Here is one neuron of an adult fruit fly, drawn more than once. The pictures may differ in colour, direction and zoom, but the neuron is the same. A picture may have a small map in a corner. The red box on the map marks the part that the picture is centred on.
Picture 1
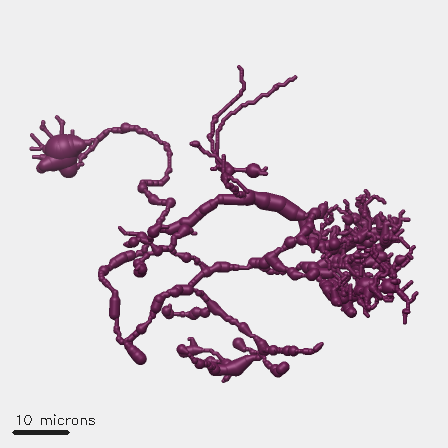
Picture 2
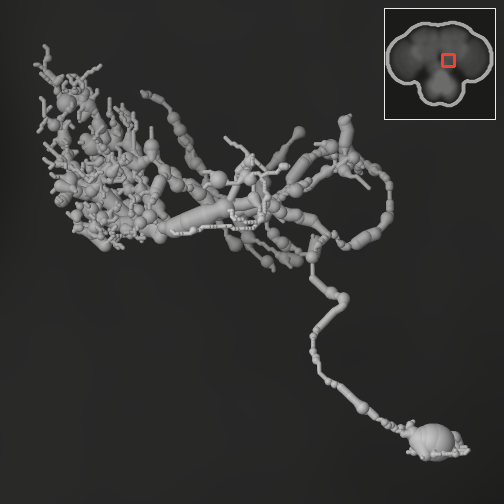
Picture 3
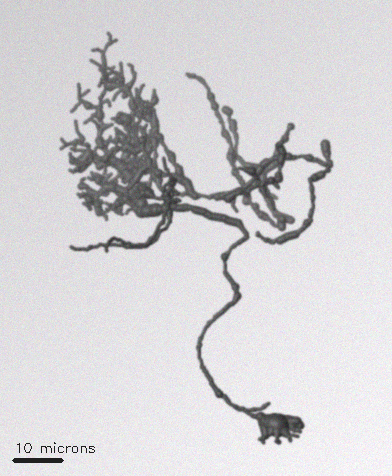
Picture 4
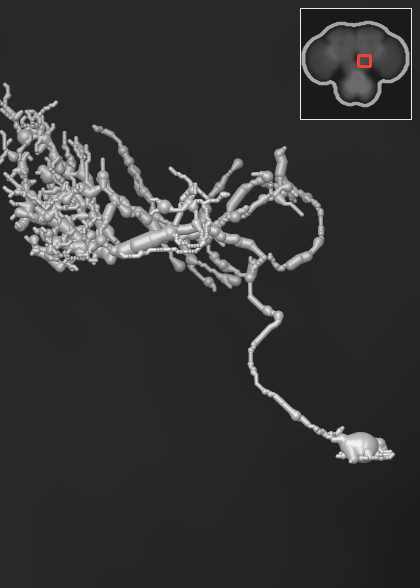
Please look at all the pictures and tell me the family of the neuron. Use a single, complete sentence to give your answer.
Of the families, hemilineage ALv2 is the one for this neuron.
